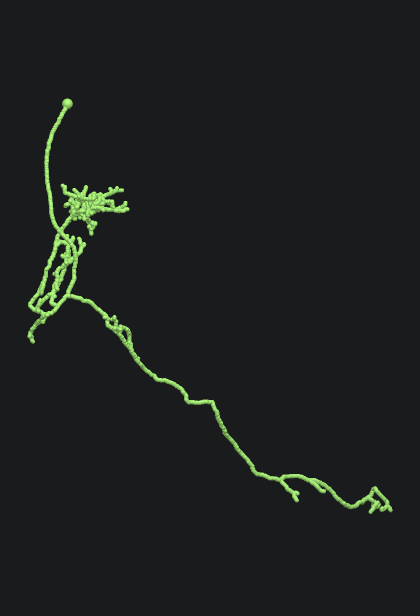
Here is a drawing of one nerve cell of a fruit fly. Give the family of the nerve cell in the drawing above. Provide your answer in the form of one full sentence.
The nerve cell is sorted into family hemilineage LHl4_posterior.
